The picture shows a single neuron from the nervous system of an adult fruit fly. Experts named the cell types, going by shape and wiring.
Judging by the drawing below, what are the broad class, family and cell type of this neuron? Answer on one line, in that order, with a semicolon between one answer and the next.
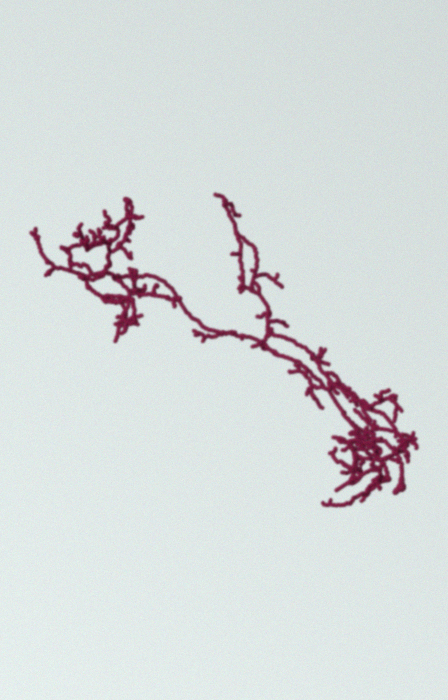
central-brain intrinsic neuron; hemilineage SMPad2; SMP068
